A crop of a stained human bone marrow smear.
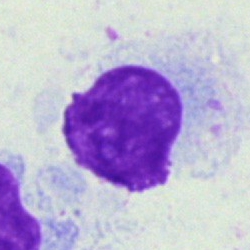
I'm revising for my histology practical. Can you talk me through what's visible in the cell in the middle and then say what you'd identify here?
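Look first at the nuclear edge: it is slightly bumpy and uneven, most of all at the lower right. Notice that the nucleus stains deep purple throughout, while the cytoplasm is a pale greyish-blue. To the right of the nucleus you can pick out a few small pinkish-purple granules in the cytoplasm. This is a hairy cell.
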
